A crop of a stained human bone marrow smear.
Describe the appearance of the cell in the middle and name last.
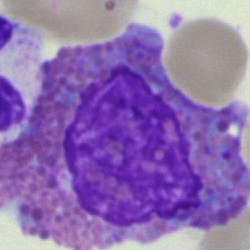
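The nuclear chromatin is coarse and clumped, its darker purple patches separated by paler spaces. Round purple-pink granules pack the cytoplasm densely, and a pale bluish background shows between them. Near the right edge of the cytoplasm lies a single small clear vacuole. The cell is an eosinophil.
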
